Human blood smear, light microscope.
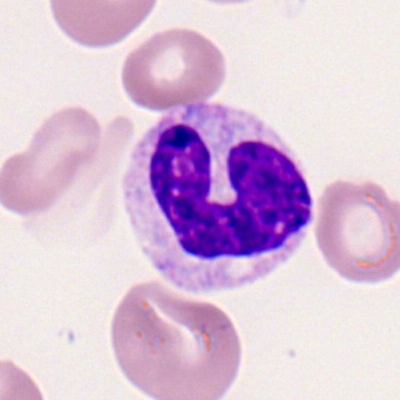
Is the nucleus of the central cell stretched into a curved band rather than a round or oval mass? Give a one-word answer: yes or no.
Yes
